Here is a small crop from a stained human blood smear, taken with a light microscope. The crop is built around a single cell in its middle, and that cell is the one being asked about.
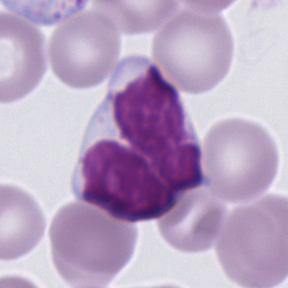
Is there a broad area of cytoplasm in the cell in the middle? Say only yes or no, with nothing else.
No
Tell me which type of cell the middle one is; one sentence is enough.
The crop centres on a single cell, and that cell is a large granular lymphocyte.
